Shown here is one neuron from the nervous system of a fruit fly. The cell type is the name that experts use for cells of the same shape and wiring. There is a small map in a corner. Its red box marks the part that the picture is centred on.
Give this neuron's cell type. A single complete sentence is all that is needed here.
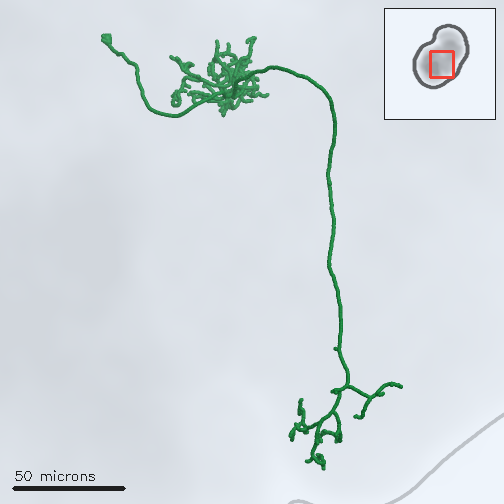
Classified by cell type, this neuron is M_vPNml68.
